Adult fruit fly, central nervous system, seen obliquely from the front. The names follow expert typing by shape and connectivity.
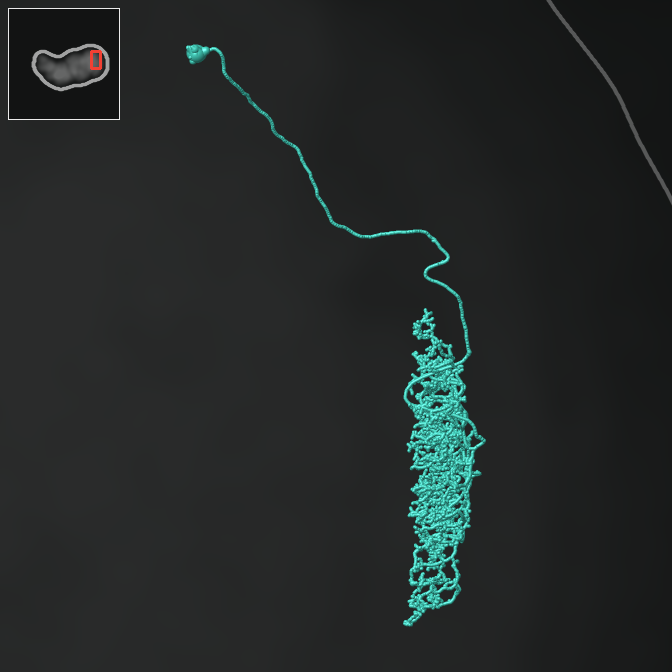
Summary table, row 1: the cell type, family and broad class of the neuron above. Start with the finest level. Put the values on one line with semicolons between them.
Pm2a; Pm; optic-lobe intrinsic neuron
